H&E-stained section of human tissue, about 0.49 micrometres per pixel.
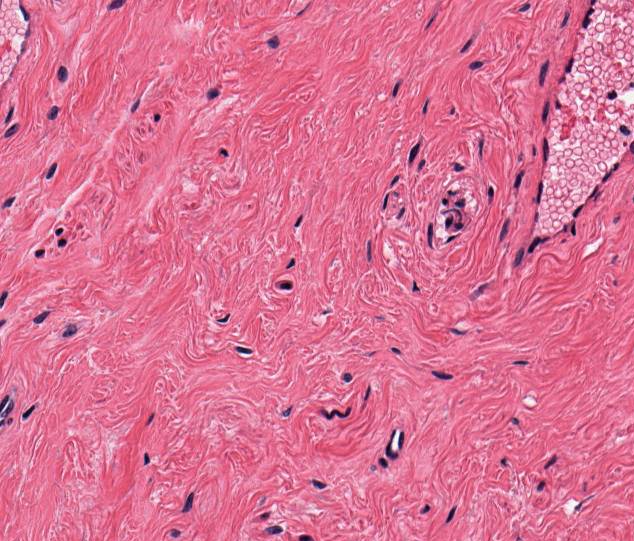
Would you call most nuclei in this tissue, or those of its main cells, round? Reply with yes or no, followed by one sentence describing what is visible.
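No. Most nuclei are dark, small and elongated, some with a wavy outline.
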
